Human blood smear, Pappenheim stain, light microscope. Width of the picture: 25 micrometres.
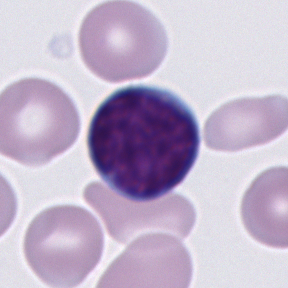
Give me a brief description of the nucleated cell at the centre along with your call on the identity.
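The cell measures about 10 micrometres across and has a smooth, nearly round outline. Its nucleus, round in outline and about 9 micrometres across, has dense, coarsely clumped chromatin. Cytoplasm forms only a very thin rim around the nucleus and is blue where visible. The cell is a typical lymphocyte.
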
